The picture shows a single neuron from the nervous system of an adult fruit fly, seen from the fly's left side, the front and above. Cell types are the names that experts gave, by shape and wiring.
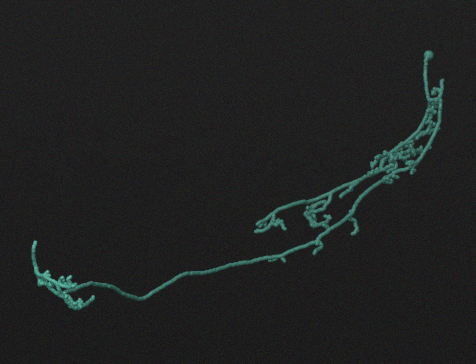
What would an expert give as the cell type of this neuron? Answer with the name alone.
AN23B026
